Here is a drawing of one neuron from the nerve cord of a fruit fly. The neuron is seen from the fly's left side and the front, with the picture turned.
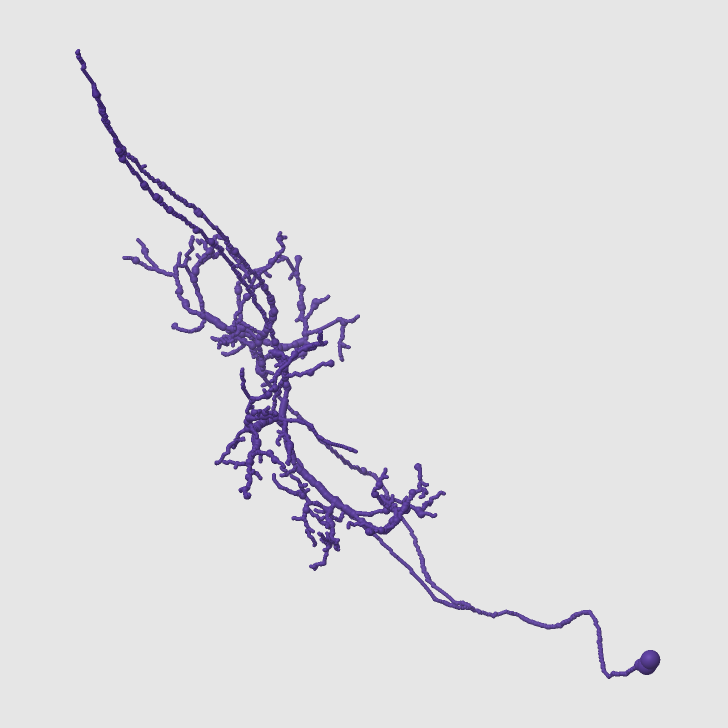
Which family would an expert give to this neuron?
hemilineage 09B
